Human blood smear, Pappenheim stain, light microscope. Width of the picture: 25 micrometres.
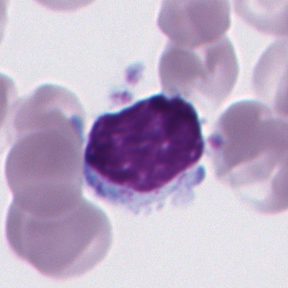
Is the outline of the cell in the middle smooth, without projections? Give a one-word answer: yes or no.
No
